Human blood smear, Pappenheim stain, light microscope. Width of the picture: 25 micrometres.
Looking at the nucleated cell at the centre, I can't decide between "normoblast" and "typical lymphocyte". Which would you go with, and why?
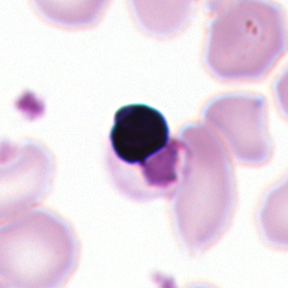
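Normoblast. Chromatin very dark and uniformly dense, no visible pattern inside the nucleus.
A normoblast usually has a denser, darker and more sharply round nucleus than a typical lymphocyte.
Density and darkness here fit the normoblast. No nucleoli seen. Pale area around the nucleus, mostly below and to the left of it, without granules.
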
